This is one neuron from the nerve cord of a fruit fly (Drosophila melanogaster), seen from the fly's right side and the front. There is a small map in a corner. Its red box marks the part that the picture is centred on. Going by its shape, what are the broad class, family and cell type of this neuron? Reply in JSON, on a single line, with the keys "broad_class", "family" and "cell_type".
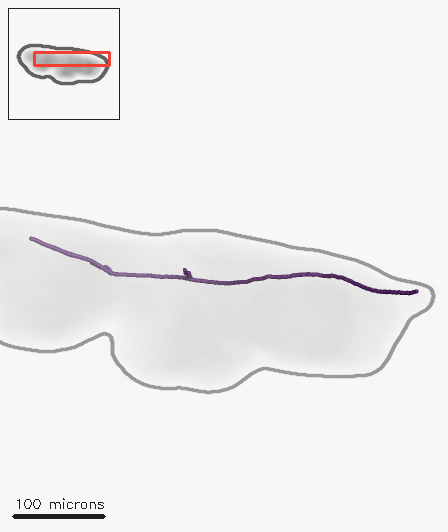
{"broad_class": "sensory neuron ascending to the brain", "family": "class mechanosensory proprioceptive", "cell_type": "SApp08"}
